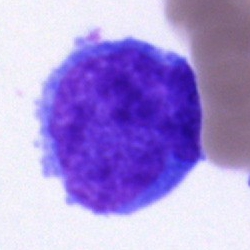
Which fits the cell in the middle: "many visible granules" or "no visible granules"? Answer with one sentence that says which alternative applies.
Not a single granule can be seen in its cytoplasm.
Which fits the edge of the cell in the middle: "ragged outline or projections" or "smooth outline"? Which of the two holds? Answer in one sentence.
Along its outline, the cell is ragged or frayed, or bears projections, blebs or tags.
